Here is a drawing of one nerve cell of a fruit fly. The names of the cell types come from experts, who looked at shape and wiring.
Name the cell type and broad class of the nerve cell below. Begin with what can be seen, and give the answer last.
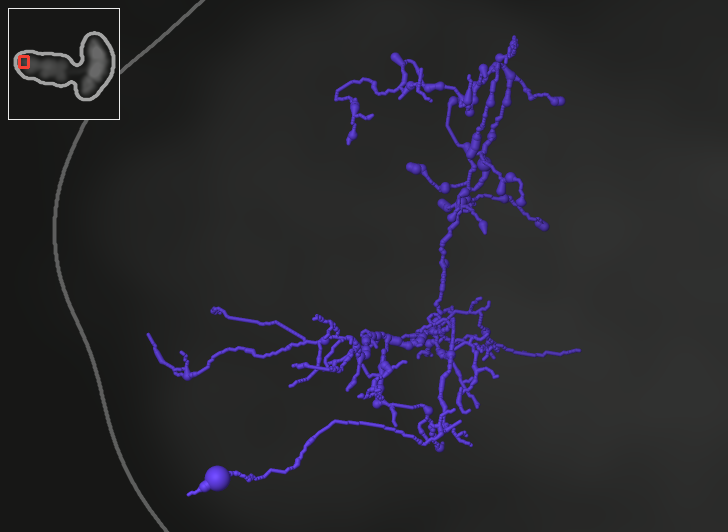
It lies in the nerve cord. Dozens of branch ends can be seen. Its cell type is INXXX424. It is a nerve-cord intrinsic neuron.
